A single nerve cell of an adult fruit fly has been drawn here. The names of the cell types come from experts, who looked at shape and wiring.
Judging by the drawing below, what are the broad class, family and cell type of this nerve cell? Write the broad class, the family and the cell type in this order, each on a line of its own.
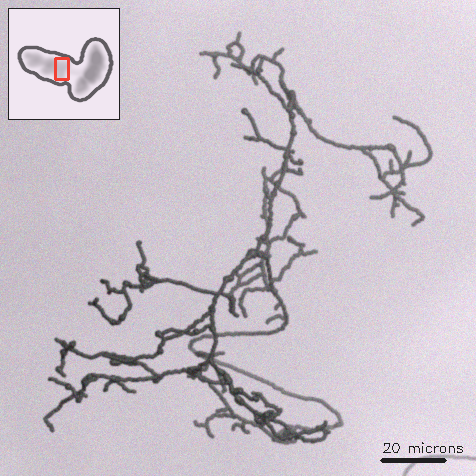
nerve-cord intrinsic neuron
hemilineage 02A
IN02A029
